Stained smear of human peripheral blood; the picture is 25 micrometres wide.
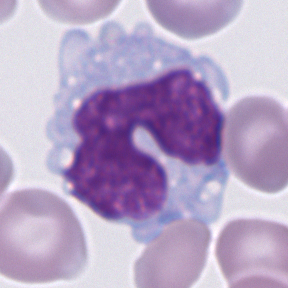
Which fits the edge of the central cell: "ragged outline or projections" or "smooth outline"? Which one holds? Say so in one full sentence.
A rough edge runs around this cell.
